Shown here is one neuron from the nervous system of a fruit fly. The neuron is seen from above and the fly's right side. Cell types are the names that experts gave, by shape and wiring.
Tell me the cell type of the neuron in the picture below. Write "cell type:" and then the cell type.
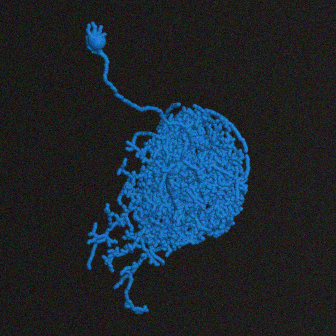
cell type: AVLP084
